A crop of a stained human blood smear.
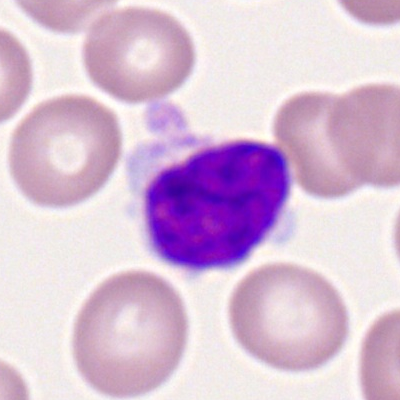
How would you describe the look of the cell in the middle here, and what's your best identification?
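Hmm, the nucleus takes up nearly the whole cell; there is only a very thin rim of cytoplasm. Its chromatin looks dense, dark purple and coarsely clumped. I can also see pale lilac, irregular, ragged material extending from the upper-left side. And the outline is irregular, not smoothly round. The cell is a lymphocyte.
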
